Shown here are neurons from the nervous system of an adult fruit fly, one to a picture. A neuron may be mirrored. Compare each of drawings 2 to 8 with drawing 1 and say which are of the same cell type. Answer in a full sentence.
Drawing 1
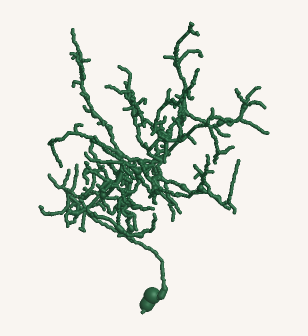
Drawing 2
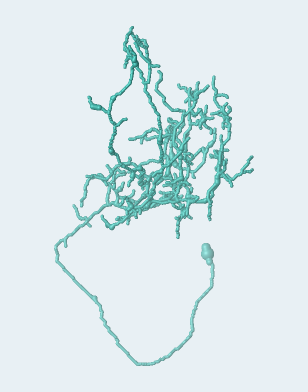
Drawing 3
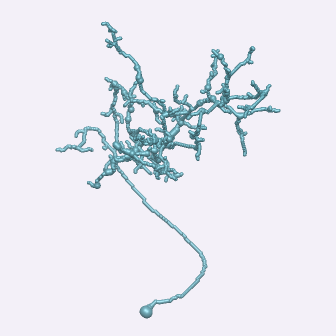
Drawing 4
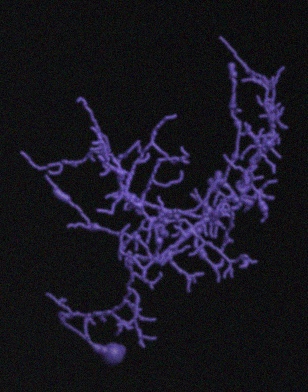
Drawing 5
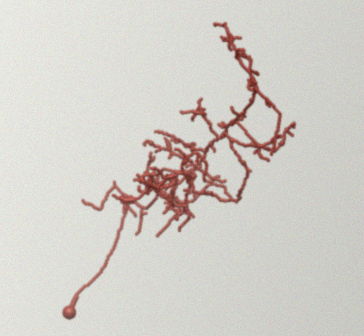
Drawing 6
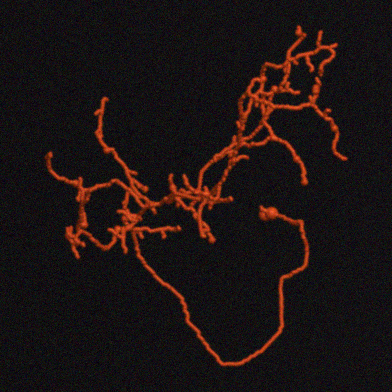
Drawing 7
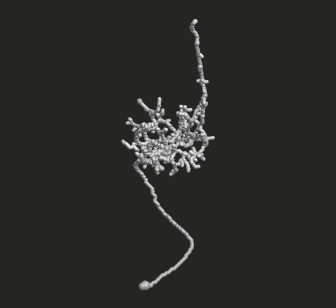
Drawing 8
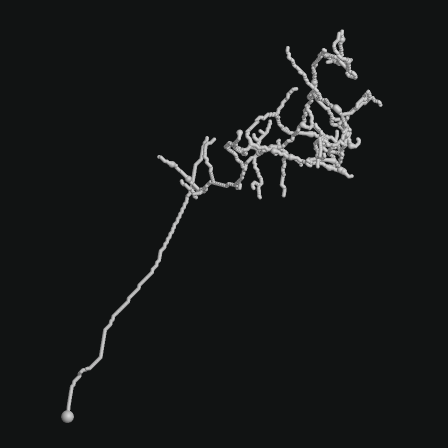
Drawing 2, drawing 3, drawing 4, drawing 5 and drawing 7 are of the same cell type.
